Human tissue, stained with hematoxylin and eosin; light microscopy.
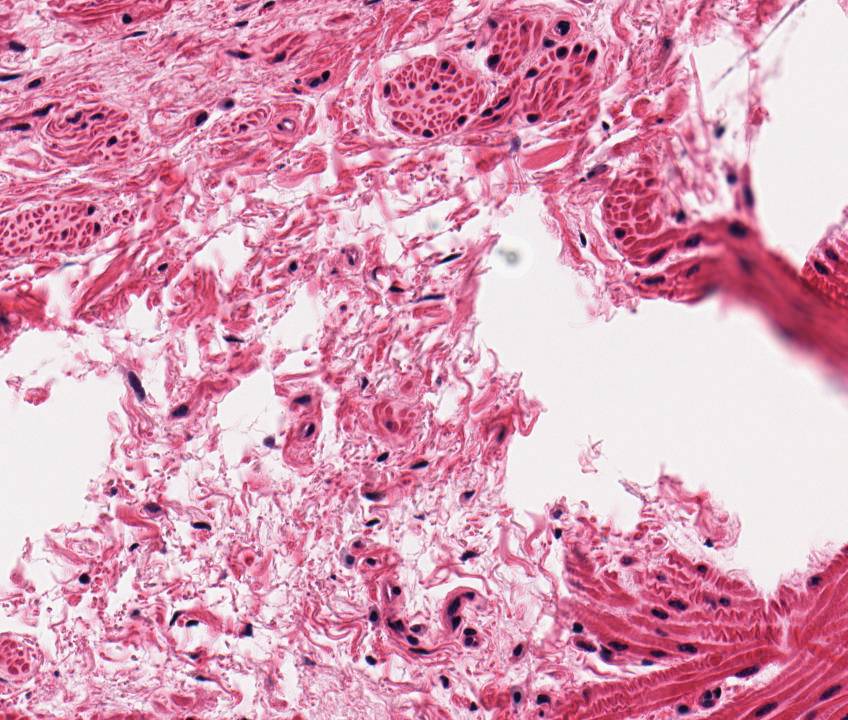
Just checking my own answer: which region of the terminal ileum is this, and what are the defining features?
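What you're looking at is dense connective tissue, filling the centre and lower left between muscle bundles along the top and lower right. Follow its collagen fibres in the centre: they are thin, wavy and loosely spaced, with pale gaps between them, and no epithelium lines any surface or space. Compare the rounded smooth muscle bundles along the top, cut in cross-section, each showing many small pink cell profiles with scattered round nuclei.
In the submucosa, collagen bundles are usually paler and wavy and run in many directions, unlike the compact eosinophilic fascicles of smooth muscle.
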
